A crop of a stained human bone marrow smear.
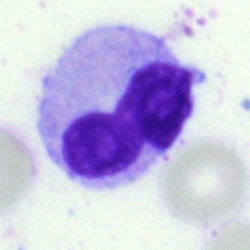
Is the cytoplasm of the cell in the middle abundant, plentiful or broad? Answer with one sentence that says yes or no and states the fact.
Yes, the nucleus is surrounded by plentiful cytoplasm.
